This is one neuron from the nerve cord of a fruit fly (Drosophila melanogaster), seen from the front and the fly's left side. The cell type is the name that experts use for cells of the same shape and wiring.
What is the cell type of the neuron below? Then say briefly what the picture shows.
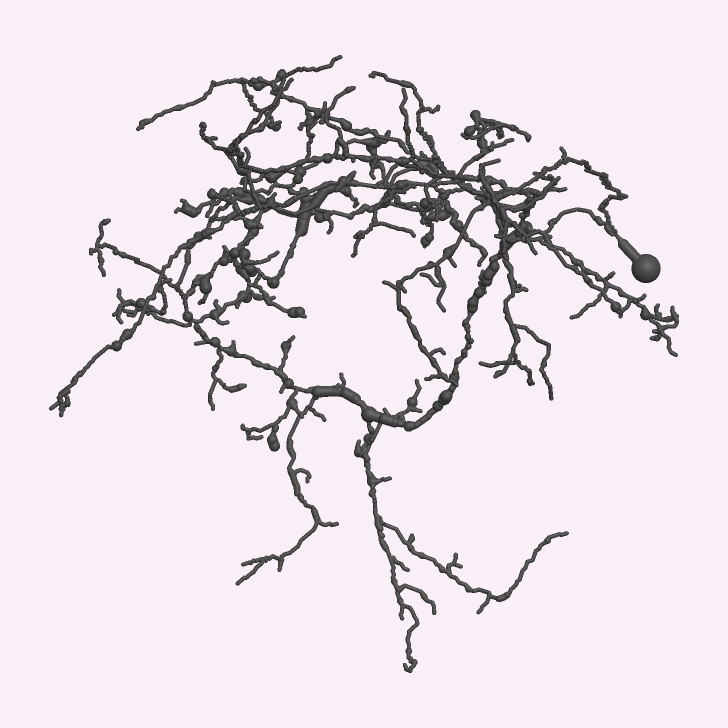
The cell type is IN03A036. It is a nerve-cord intrinsic neuron. As drawn here it is about as wide as it is tall.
